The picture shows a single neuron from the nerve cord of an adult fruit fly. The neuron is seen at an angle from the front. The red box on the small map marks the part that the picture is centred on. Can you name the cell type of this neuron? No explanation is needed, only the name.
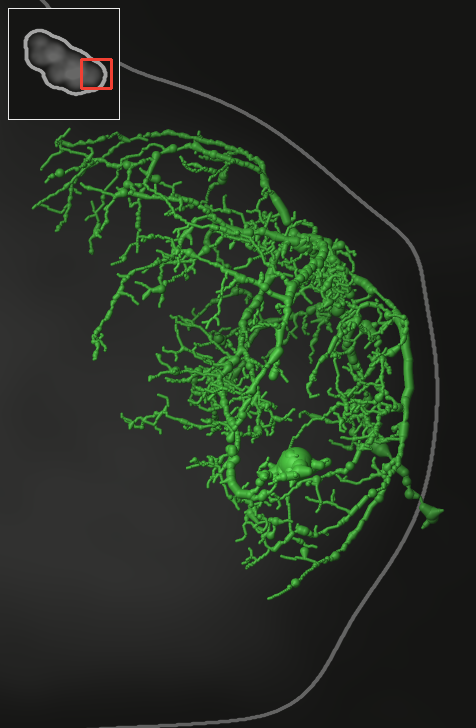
Sternal adductor MN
